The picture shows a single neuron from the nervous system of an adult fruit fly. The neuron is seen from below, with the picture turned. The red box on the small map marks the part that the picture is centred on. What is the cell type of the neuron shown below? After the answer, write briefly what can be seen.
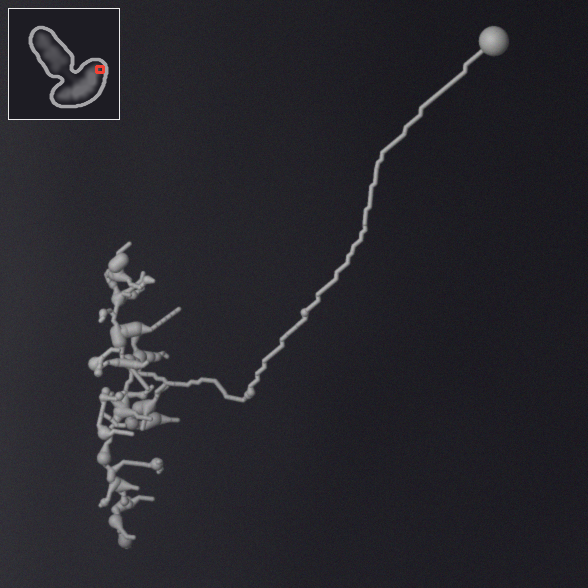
It is of cell type Dm15. It is an optic-lobe intrinsic neuron. It lies in the brain. The cell body is at the upper right of the picture.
